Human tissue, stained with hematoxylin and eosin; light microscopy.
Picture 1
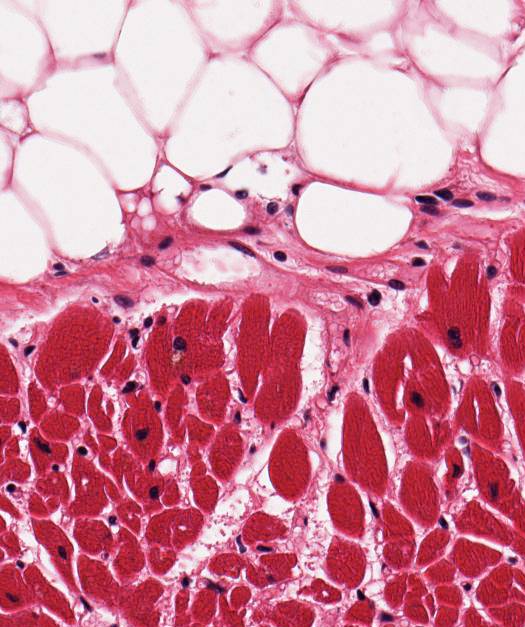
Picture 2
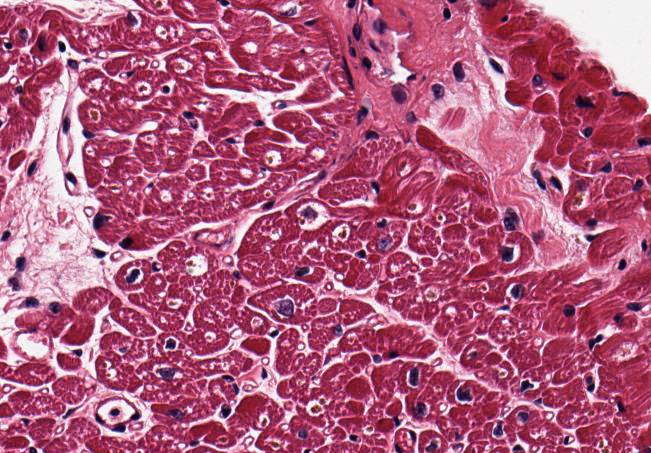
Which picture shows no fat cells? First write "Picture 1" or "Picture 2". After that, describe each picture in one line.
Picture 2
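In picture 1: The fat cells are large and polygonal, each a single empty space bounded by a thin pink rim.
In picture 2: No fat cells are present anywhere in the field.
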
